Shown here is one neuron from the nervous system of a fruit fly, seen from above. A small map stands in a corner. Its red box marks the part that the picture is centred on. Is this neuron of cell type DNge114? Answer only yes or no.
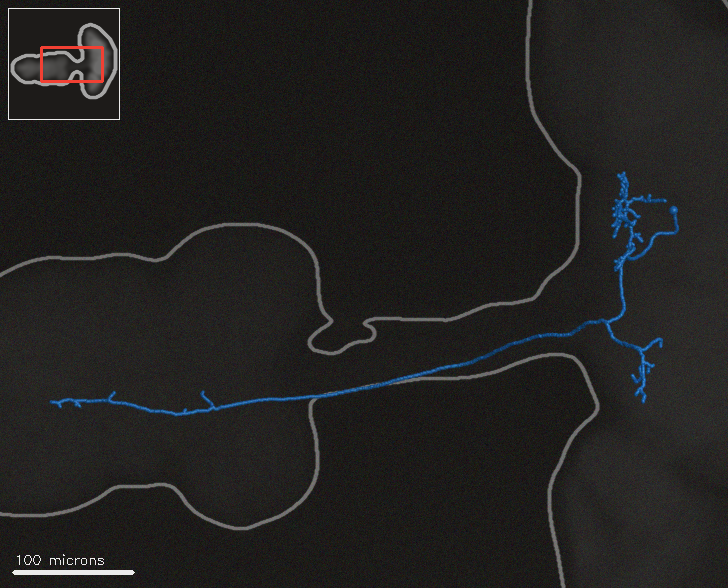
no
